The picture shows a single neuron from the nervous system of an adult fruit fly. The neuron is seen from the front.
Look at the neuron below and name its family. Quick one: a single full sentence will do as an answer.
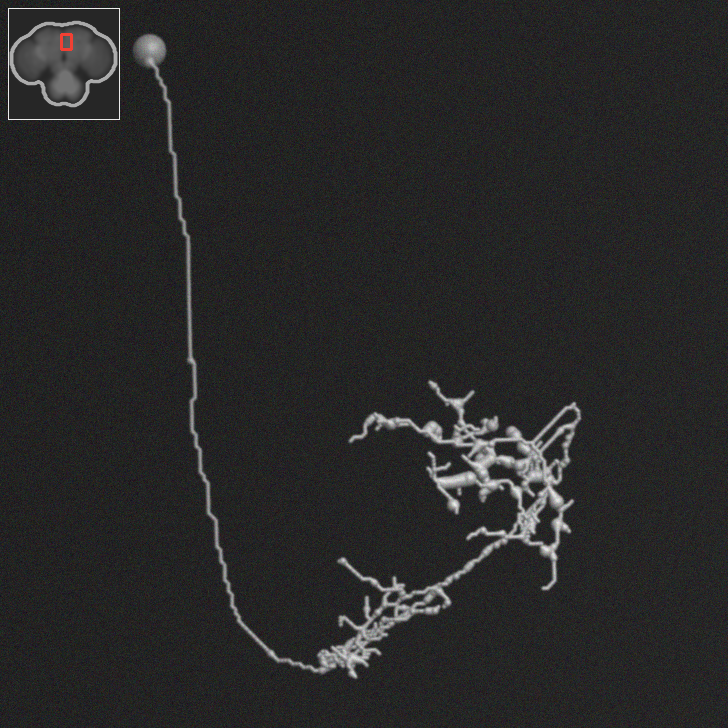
The neuron counts as part of family class CX.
